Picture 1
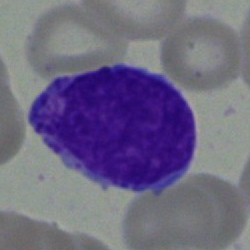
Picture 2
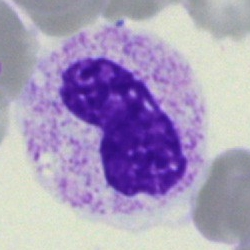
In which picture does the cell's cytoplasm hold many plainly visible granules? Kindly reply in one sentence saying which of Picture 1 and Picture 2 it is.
It is in picture 2 that the cytoplasm holds many visible granules.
